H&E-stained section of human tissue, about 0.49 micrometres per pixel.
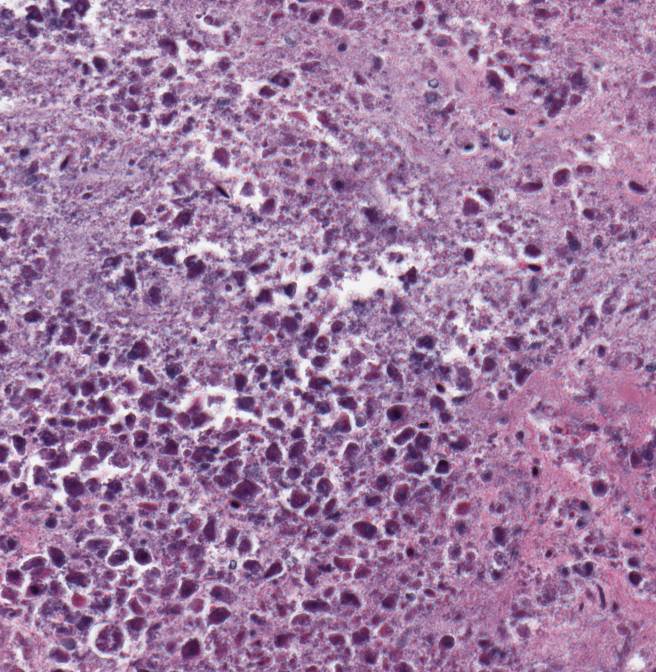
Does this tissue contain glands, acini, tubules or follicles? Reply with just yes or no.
No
